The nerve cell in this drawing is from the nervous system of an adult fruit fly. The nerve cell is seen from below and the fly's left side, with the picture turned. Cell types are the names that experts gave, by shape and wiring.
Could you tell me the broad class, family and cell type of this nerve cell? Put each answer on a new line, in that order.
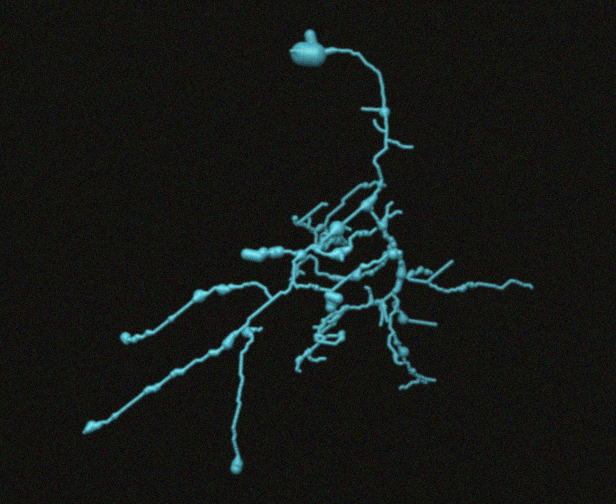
nerve-cord intrinsic neuron
hemilineage 01B
IN01B073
